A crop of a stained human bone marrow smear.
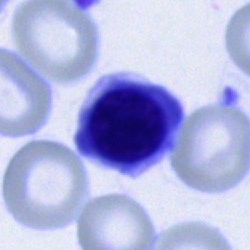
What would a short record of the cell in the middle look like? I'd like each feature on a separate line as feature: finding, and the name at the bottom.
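Chromatin: dark purple, dense throughout the nucleus
Cytoplasm: scant blue rim around the nucleus
Granules: none visible
Vacuoles: none visible
Cell type: erythroblast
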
